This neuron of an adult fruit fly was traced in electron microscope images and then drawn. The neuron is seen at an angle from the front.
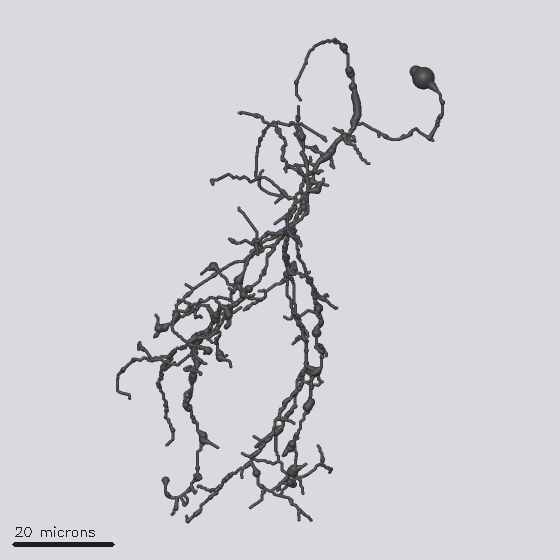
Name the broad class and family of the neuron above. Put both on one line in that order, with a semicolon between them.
central-brain intrinsic neuron; hemilineage SLPpm1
